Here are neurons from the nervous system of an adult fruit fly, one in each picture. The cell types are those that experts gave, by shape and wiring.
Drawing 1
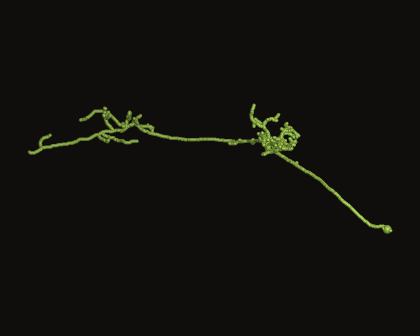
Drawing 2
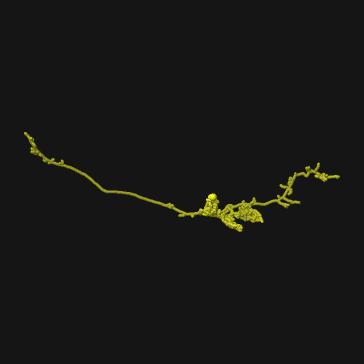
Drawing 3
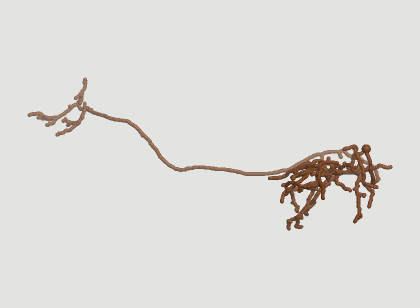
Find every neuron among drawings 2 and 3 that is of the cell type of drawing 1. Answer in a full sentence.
None of them is of the same cell type.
